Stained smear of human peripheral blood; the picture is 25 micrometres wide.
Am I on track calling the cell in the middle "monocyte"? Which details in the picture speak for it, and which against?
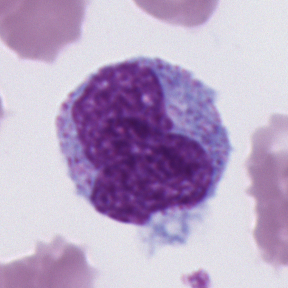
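Look first at the outline: it is roughly round, but it turns ragged along the lower edge, where fine wispy strands of cytoplasm project from the bottom of the cell. The cytoplasm is pale grey-blue, with fine, dust-like purplish granules scattered through it. The nucleus measures about 14 by 12 micrometres and fills about 60% of the cell's area. Red cells lie all around, but none of them touches it.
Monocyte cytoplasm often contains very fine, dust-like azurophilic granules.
Those dust-like granules are the point that speaks for monocyte here.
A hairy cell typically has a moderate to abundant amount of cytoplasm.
With the nucleus taking about 60% of the area and the rest left to cytoplasm, that share does not rule out hairy cell, so it would sit with either name. Weighing it all, monocyte does fit this cell.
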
